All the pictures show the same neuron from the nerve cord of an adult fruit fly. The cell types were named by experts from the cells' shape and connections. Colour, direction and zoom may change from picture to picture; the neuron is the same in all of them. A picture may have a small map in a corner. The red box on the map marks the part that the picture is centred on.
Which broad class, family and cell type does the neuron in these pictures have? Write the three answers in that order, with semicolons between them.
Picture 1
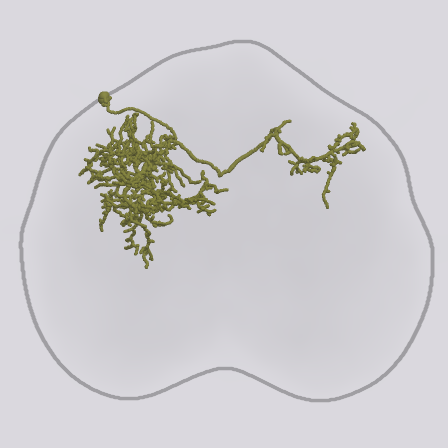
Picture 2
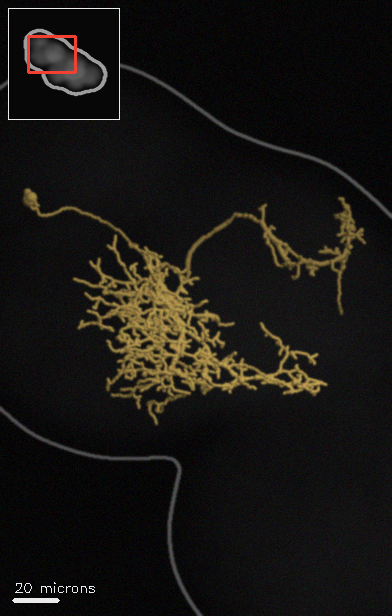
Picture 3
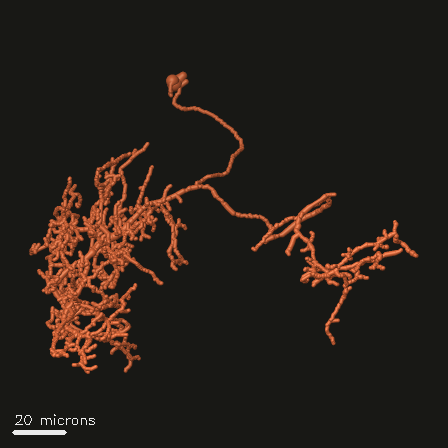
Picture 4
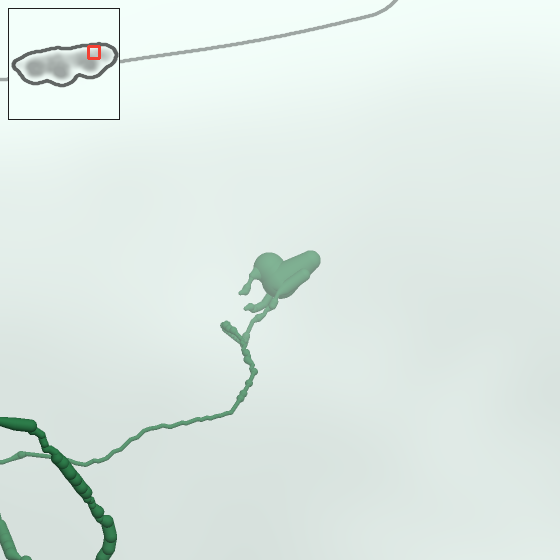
nerve-cord intrinsic neuron; hemilineage 01A; IN01A028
